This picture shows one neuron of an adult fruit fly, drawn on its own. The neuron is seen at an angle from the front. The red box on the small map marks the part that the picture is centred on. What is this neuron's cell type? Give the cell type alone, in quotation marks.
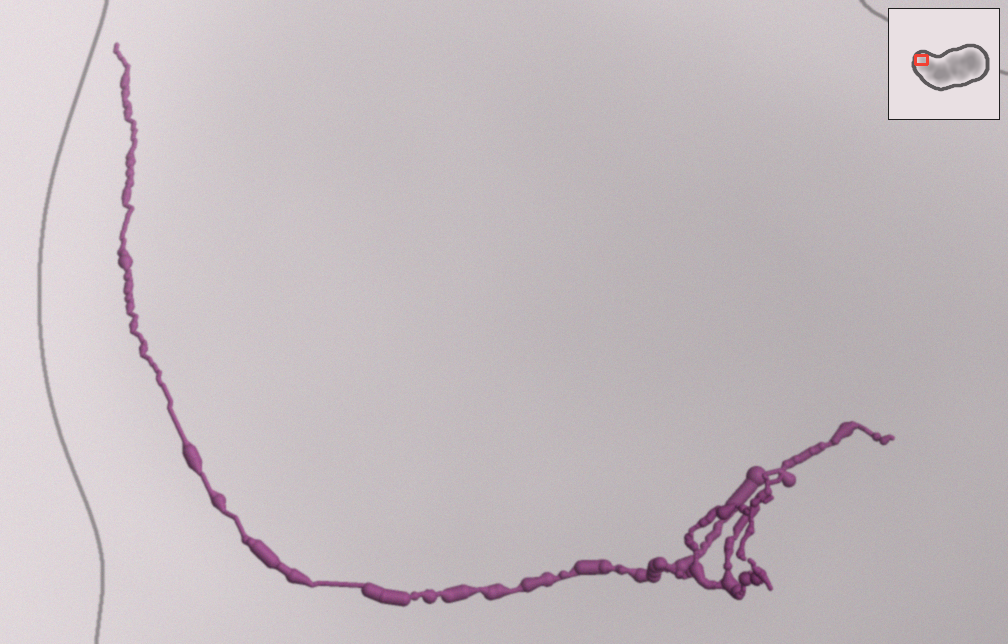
"SNxx04"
